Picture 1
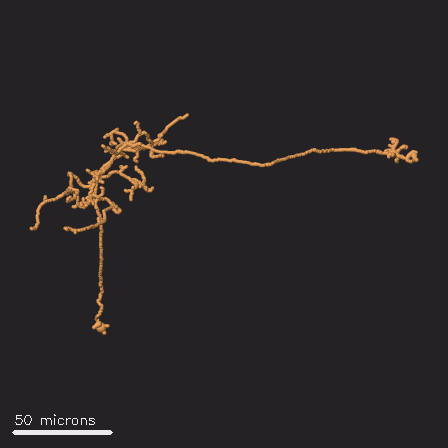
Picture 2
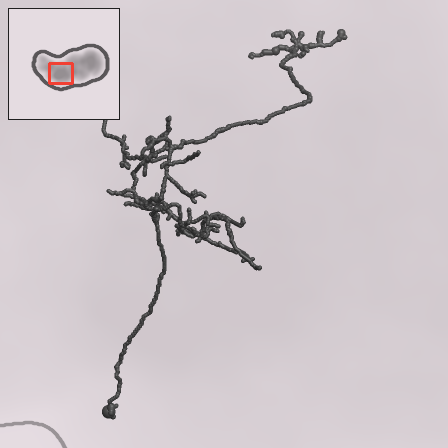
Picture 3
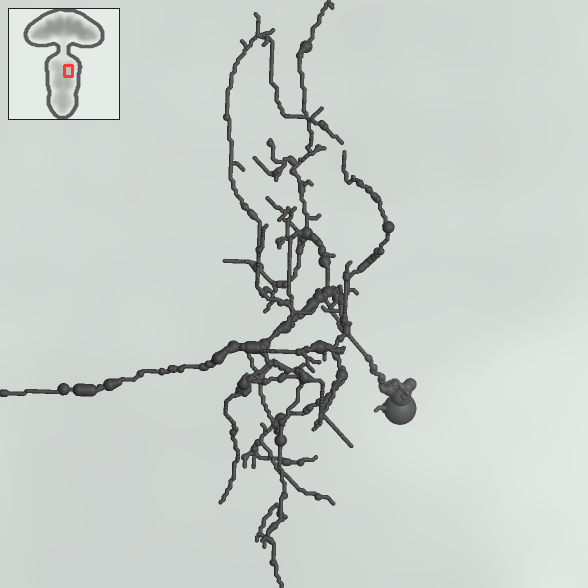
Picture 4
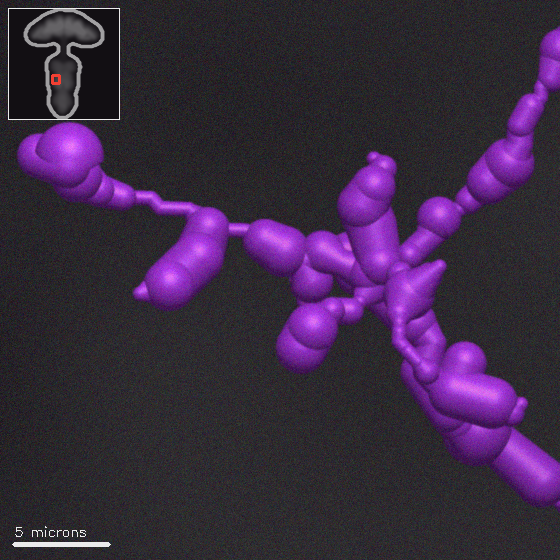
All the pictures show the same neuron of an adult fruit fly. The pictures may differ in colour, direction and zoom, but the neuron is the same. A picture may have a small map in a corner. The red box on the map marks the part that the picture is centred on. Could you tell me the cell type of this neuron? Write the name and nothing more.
IN06A075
